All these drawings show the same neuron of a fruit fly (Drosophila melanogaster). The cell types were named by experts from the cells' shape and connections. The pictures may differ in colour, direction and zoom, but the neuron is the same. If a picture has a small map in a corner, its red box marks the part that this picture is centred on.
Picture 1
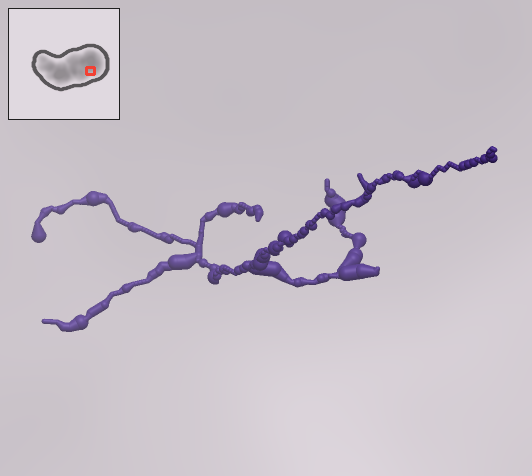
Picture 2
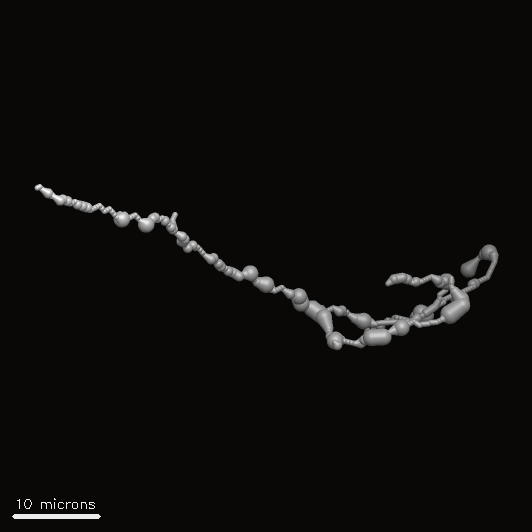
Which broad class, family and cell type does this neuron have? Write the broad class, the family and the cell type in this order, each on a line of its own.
sensory neuron entering the brain
class mechanosensory
JO-mz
